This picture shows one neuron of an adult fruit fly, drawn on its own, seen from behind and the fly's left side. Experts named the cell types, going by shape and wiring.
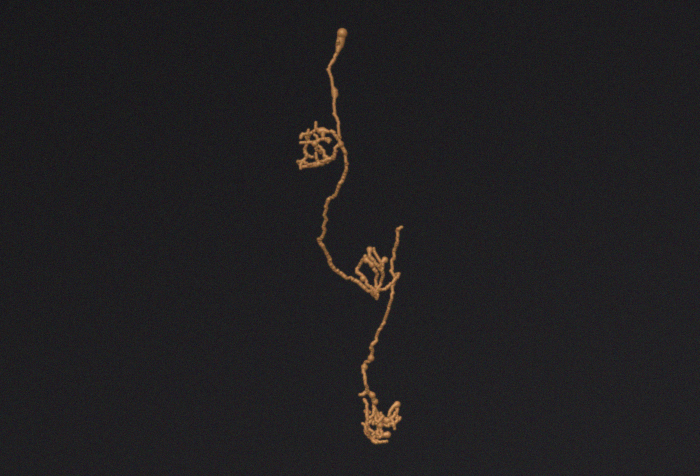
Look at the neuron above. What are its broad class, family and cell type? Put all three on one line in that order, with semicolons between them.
central-brain intrinsic neuron; class CX; PFNa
